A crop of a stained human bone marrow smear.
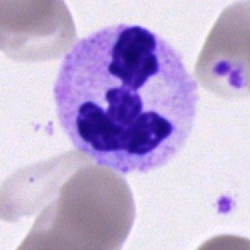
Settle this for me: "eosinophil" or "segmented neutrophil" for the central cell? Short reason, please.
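It's a segmented neutrophil. The granules scattered through its plentiful pale lilac cytoplasm are fine and lilac.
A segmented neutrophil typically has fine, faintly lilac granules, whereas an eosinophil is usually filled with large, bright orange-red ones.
That's what settles it. Otherwise, the outline is round and smooth, and the chromatin is dense and dark purple.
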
